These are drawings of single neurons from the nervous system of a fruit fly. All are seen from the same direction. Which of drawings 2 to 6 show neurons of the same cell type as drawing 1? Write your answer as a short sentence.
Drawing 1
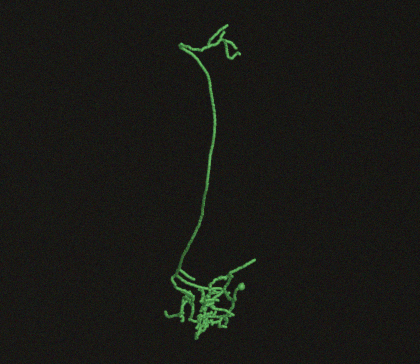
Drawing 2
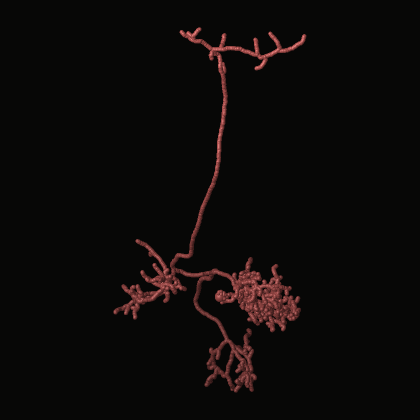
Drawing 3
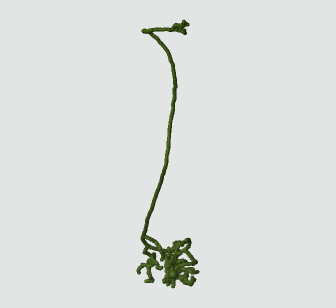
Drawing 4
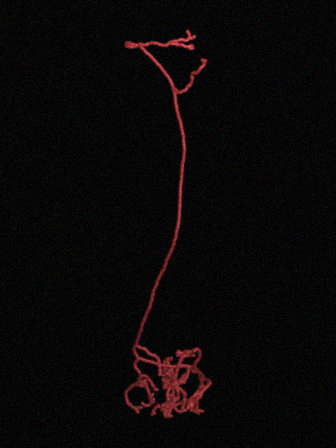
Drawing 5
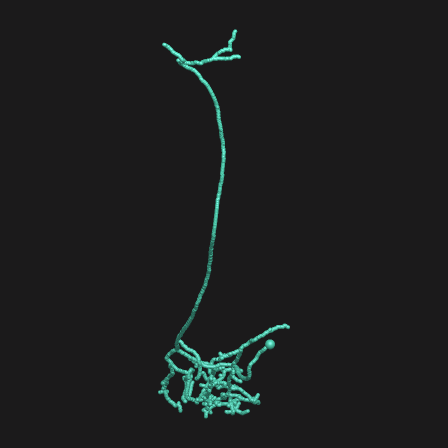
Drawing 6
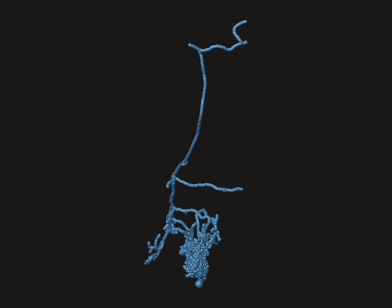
Drawing 3, drawing 4 and drawing 5 are of the same cell type.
